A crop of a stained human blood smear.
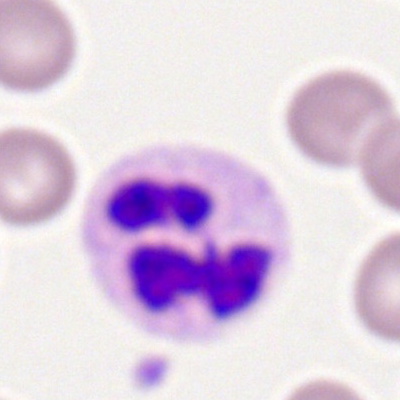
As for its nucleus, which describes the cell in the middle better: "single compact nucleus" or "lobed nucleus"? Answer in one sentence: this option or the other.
The nucleus has been divided into two or more segments.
